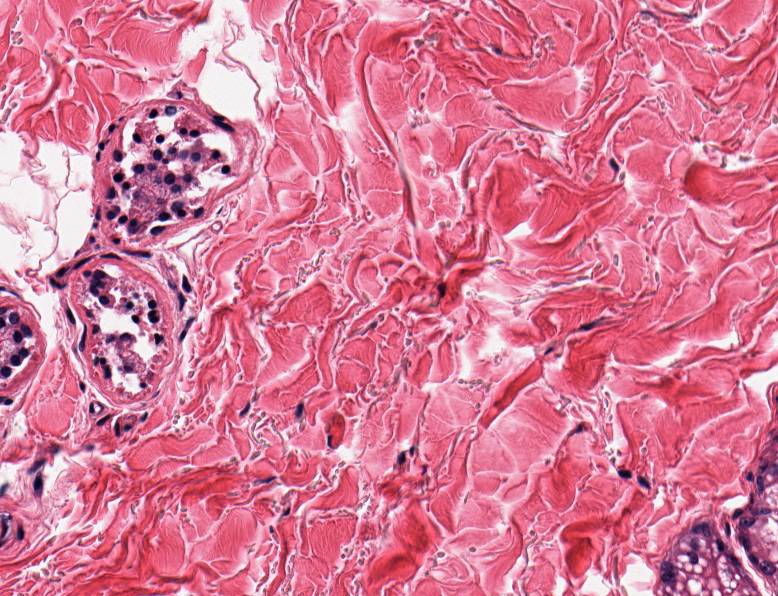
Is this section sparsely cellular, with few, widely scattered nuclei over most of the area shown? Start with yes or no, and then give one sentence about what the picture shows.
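Yes. Only sparse small, dark, elongated nuclei lie scattered between the collagen bundles.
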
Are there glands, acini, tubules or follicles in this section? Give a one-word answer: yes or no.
Yes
